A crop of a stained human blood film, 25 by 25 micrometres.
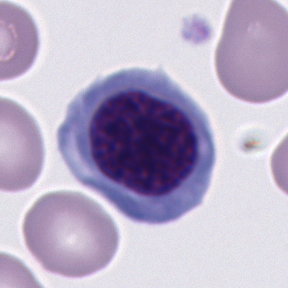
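Normoblast at the centre of a stained peripheral blood smear. Outline: rounded but slightly uneven and angular in places, with a small pointed projection standing out from the top edge. Size: about 14 by 12 micrometres, about 1.75 times as wide as a red cell that lies whole in the picture. Nucleus: oval, with no indentation or lobes, about 10 by 8 micrometres, filling about 50% of the cell's area. Chromatin: dark purple and coarsely clumped.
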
